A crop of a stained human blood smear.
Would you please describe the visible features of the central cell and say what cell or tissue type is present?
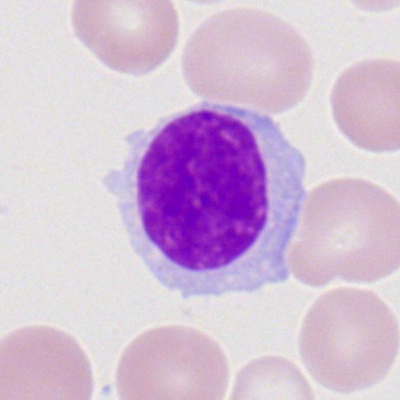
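Outline irregular, with small ruffled projections most marked on the left side. Chromatin dark purple, coarse clumps with paler patches between them. Cytoplasm without distinct granules or vacuoles. Central cell: lymphocyte.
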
